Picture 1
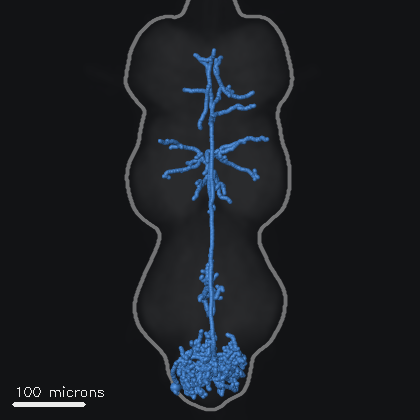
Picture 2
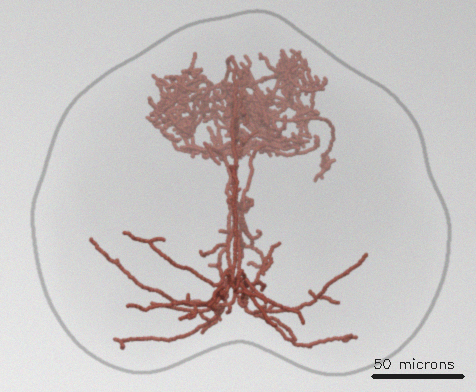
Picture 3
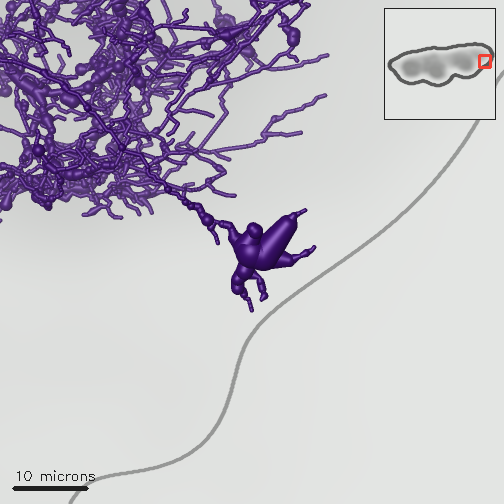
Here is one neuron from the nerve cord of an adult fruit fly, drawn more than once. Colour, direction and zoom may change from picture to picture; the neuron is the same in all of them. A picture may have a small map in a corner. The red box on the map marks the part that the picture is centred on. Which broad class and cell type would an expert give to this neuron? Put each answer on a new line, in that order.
nerve-cord intrinsic neuron
INXXX084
